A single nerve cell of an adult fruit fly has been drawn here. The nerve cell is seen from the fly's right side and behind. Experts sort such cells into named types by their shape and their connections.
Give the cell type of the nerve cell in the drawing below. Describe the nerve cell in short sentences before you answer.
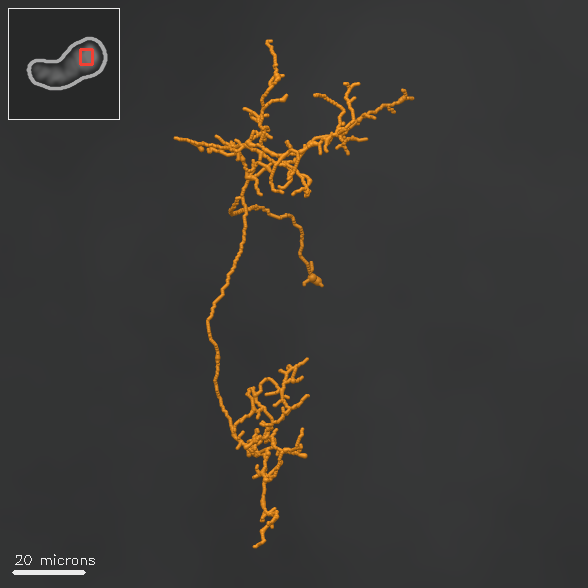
The cell body can be seen in the middle of the picture. From top to bottom in the picture it spans about 150 microns. Dozens of branch ends can be seen. This is a central-brain intrinsic neuron. It is of cell type LAL032.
